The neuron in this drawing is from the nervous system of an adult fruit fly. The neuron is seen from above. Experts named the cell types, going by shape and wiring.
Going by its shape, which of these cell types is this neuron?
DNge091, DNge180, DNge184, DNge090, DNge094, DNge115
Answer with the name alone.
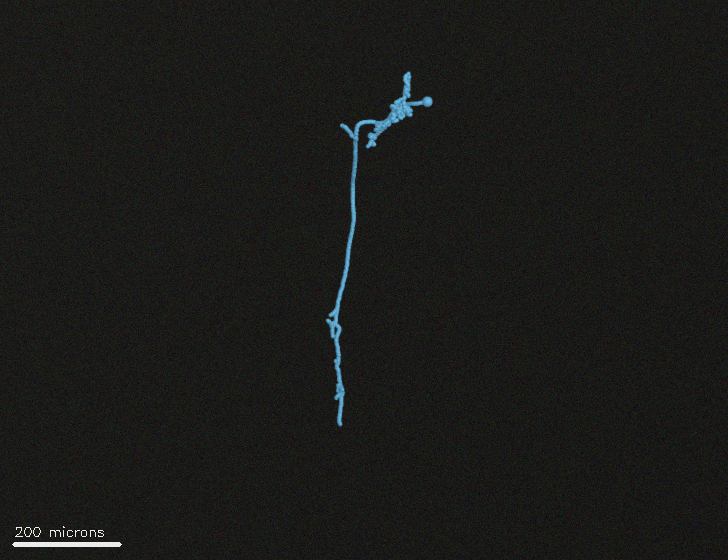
DNge090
